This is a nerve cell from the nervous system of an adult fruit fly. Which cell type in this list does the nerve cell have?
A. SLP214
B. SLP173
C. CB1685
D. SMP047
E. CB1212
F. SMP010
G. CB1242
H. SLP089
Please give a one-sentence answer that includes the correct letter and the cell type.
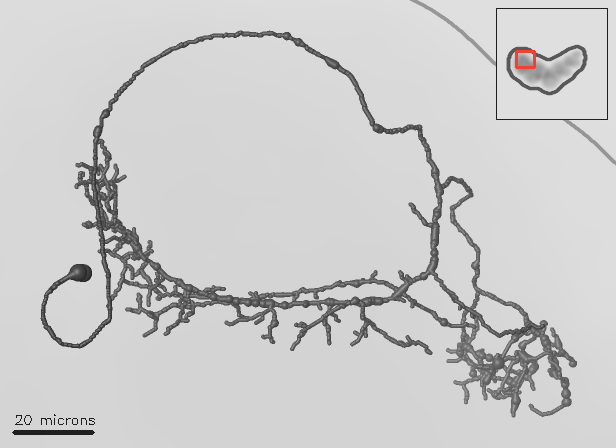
Option D lists SMP047, and that is the cell type of the nerve cell.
